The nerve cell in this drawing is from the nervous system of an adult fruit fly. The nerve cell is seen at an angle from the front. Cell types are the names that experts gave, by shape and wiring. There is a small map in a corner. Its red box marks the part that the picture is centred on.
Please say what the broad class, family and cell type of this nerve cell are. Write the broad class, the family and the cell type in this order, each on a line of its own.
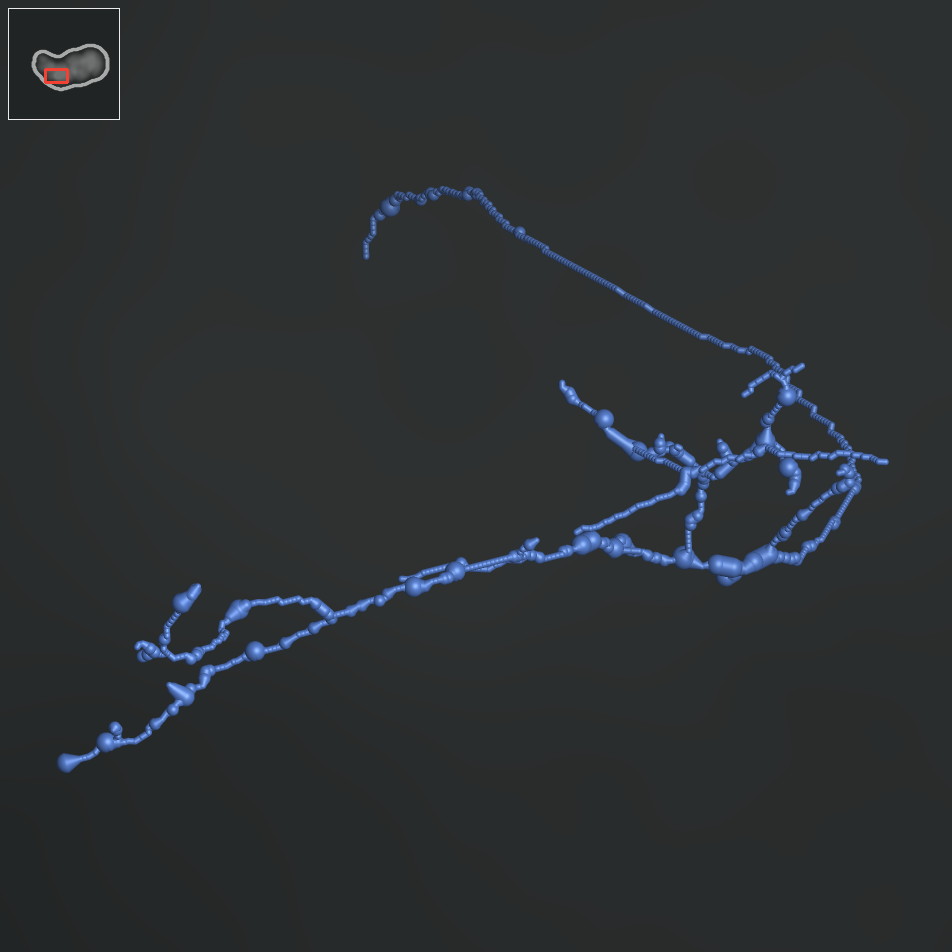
sensory neuron entering the nerve cord
class mechanosensory tactile
SNta42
